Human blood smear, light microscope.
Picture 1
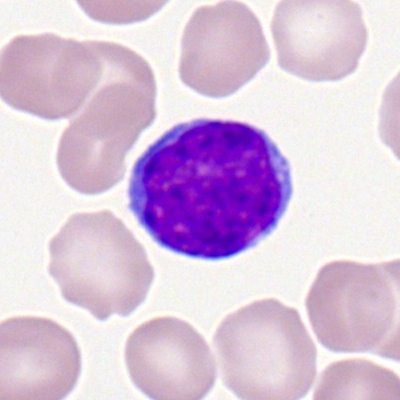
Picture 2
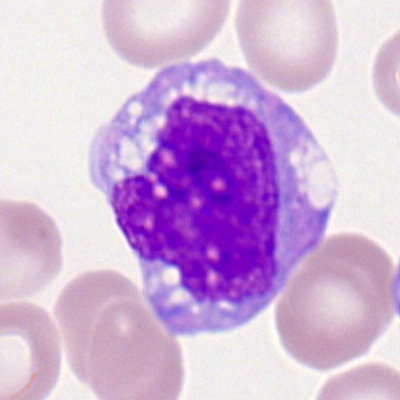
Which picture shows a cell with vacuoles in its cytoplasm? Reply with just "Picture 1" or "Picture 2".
Picture 2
